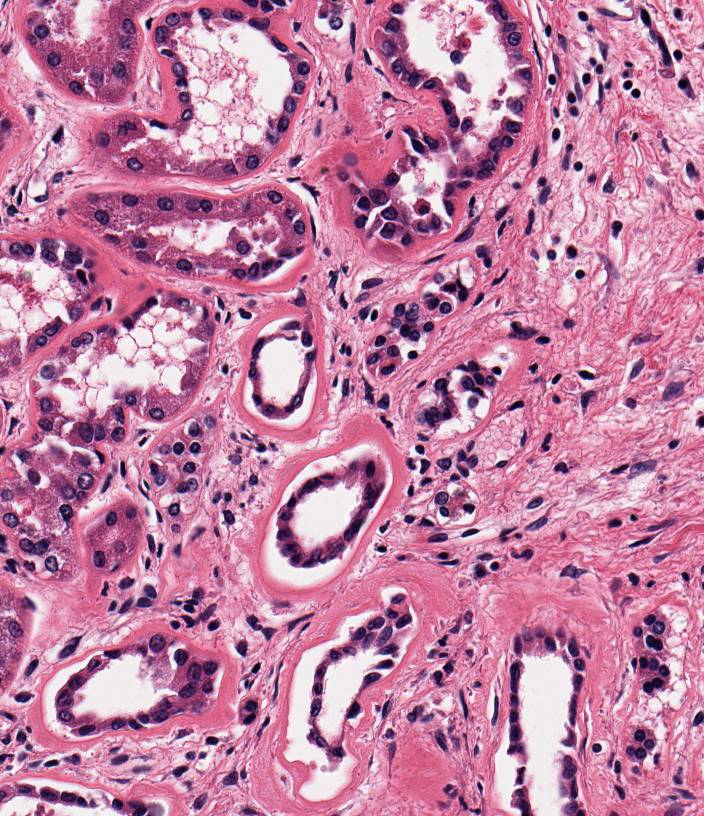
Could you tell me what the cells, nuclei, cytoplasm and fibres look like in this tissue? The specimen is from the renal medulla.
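Centre: small tubules, each ringed by thick, glassy pink basement membrane. Lining: single layer of low cells, dark nuclei, around open, empty lumens. Right: pale pink fibrous stroma, scattered spindle-shaped nuclei. No glomerulus in field.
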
